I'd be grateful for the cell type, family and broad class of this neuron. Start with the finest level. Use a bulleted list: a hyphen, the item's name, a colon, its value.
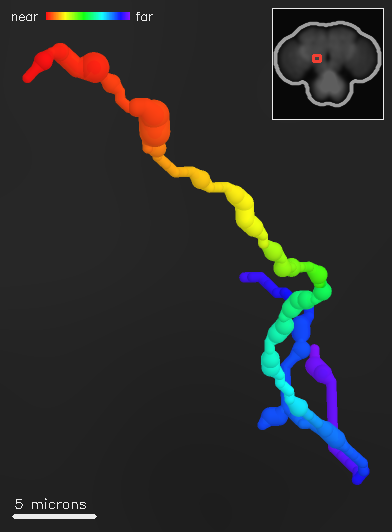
- cell type: ORN_V
- family: class olfactory
- broad class: sensory neuron entering the brain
